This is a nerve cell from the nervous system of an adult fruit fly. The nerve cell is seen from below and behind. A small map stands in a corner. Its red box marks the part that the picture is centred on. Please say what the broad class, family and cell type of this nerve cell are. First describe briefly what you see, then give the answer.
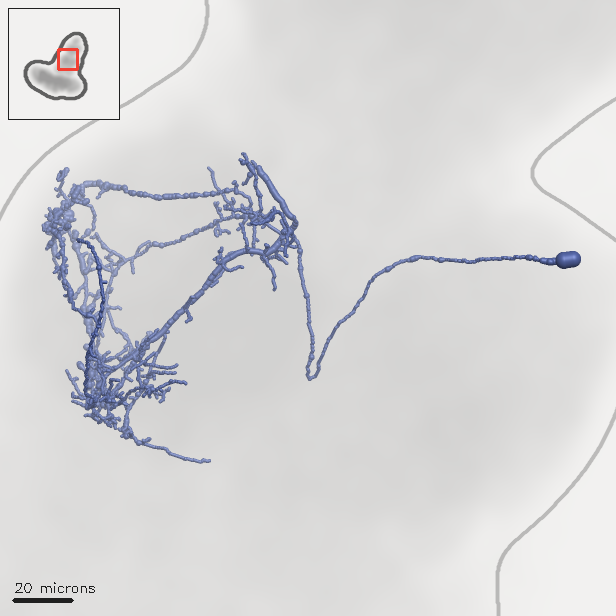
The cell body can be seen on the right of the picture. By the scale bar it is about 190 microns wide in this view. Dozens of branch ends can be seen. Its broad class is nerve-cord intrinsic neuron. The family is hemilineage 26X. The cell type is IN26X003.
